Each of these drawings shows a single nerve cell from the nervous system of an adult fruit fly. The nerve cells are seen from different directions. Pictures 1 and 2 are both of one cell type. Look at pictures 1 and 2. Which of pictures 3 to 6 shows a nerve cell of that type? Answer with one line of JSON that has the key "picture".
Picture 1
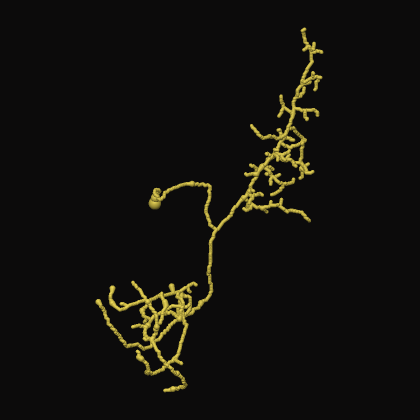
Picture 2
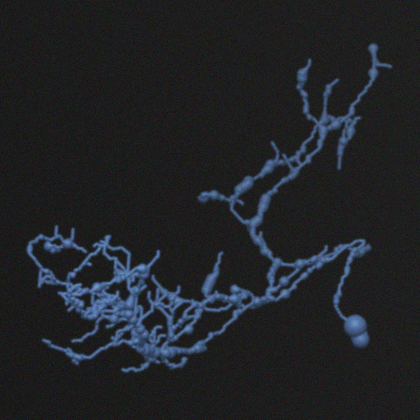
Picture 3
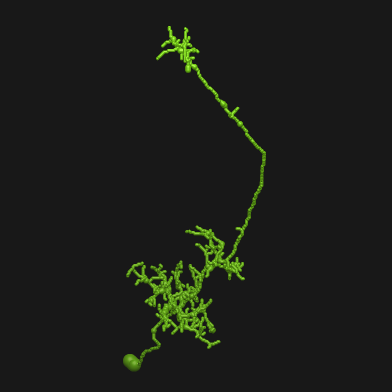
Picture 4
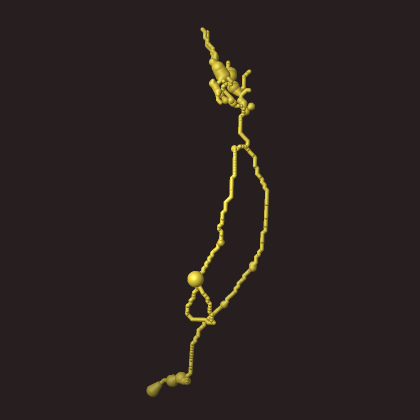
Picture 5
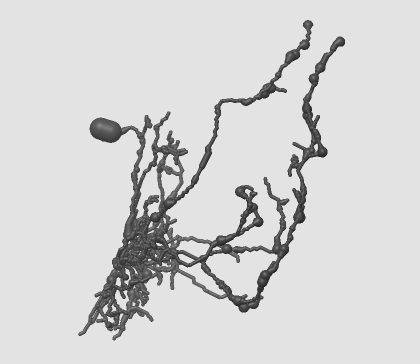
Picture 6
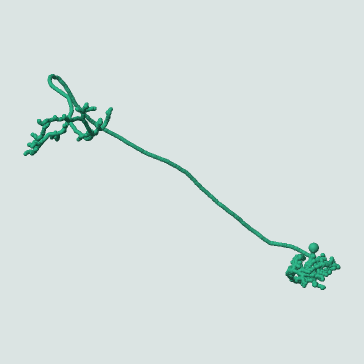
{"picture": 5}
